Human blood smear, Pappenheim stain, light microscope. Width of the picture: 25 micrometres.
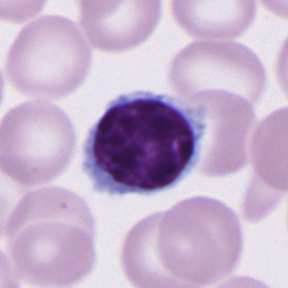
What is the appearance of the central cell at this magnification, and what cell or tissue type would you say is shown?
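Working through the cell in order, the nucleus takes up nearly all of it. Its chromatin is dense, clumped and dark purple. The cytoplasm carries no granules and holds no vacuoles. The cell is a typical lymphocyte.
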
